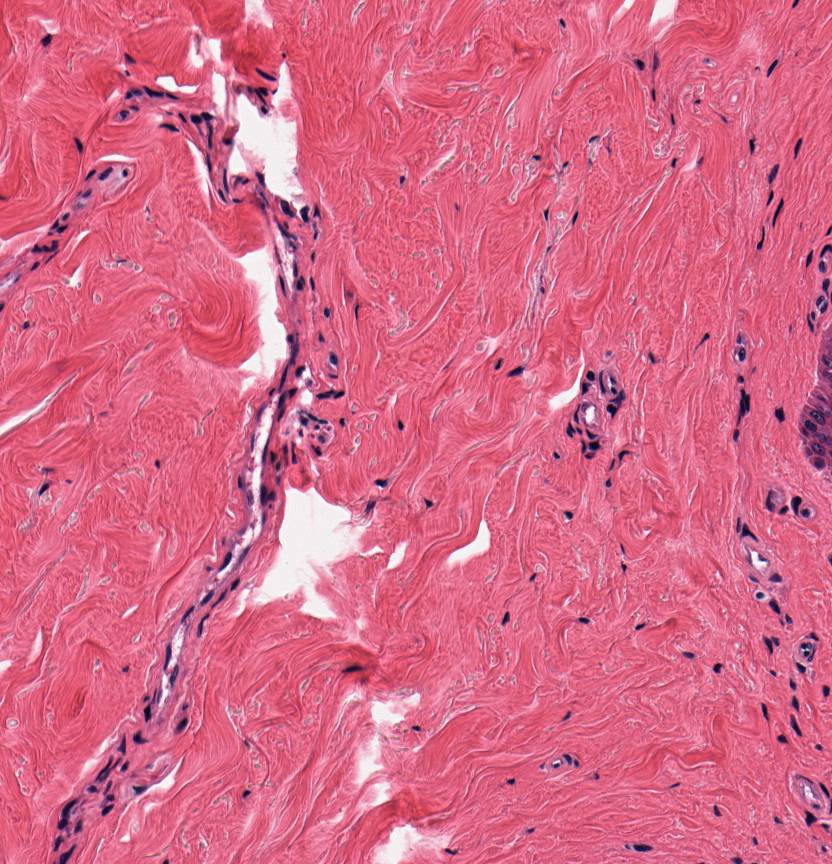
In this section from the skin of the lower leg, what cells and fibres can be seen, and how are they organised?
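Many collagen bundles here follow a wavy, swirling course. Cells are sparse, appearing mainly as small dark spindle-shaped nuclei scattered between the bundles. Slightly right of centre sits a small cluster of capillary-sized vessels with dark nuclei. At mid-height on the right edge, a purple, cell-rich structure is cut off.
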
